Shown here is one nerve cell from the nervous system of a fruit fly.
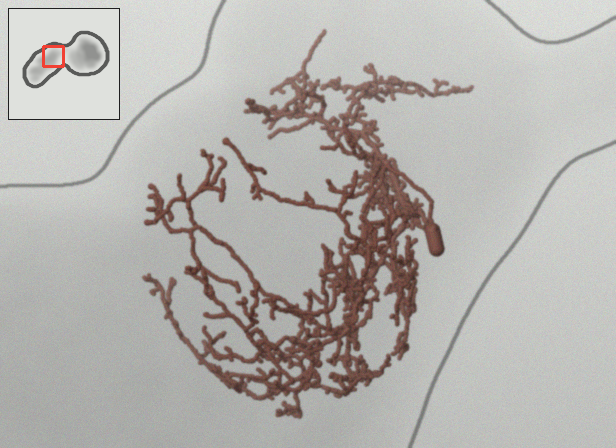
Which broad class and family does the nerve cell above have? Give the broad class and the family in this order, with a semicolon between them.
nerve-cord intrinsic neuron; hemilineage 16B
